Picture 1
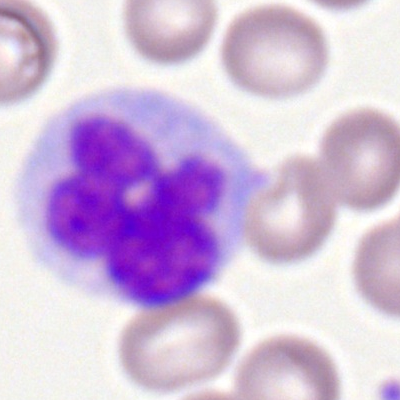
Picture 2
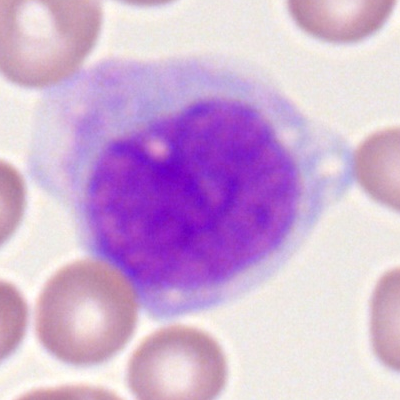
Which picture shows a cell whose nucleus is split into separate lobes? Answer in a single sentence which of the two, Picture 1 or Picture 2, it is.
There is a nucleus made of distinct lobes in the cell of Picture 1.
